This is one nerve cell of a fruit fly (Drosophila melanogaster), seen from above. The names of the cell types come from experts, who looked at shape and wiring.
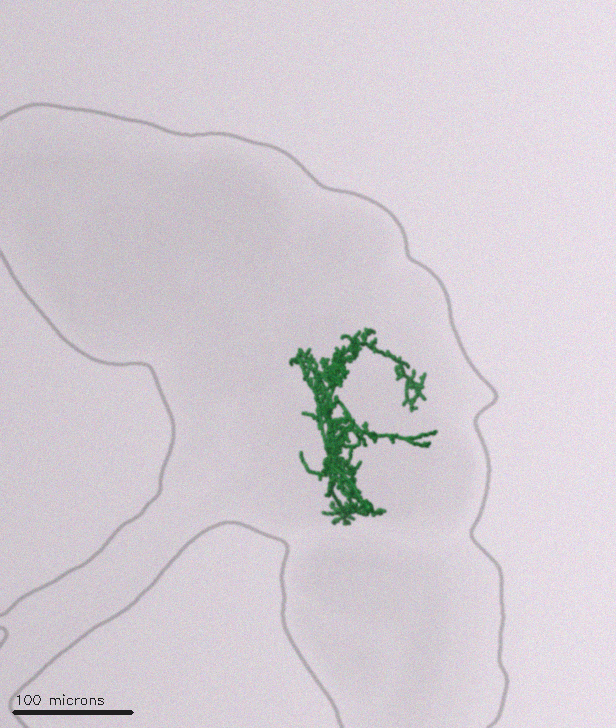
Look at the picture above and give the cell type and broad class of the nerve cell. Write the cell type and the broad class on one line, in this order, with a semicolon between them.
SMP183; central-brain intrinsic neuron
